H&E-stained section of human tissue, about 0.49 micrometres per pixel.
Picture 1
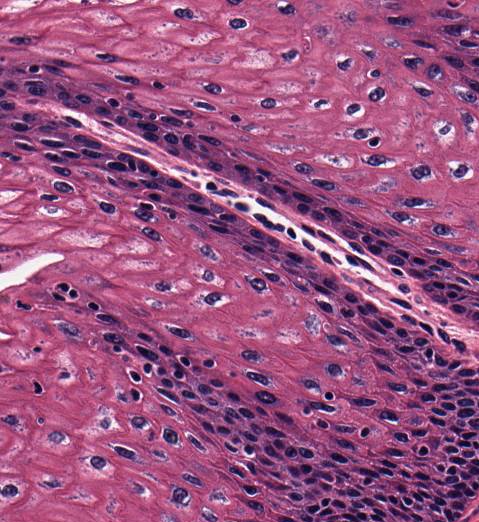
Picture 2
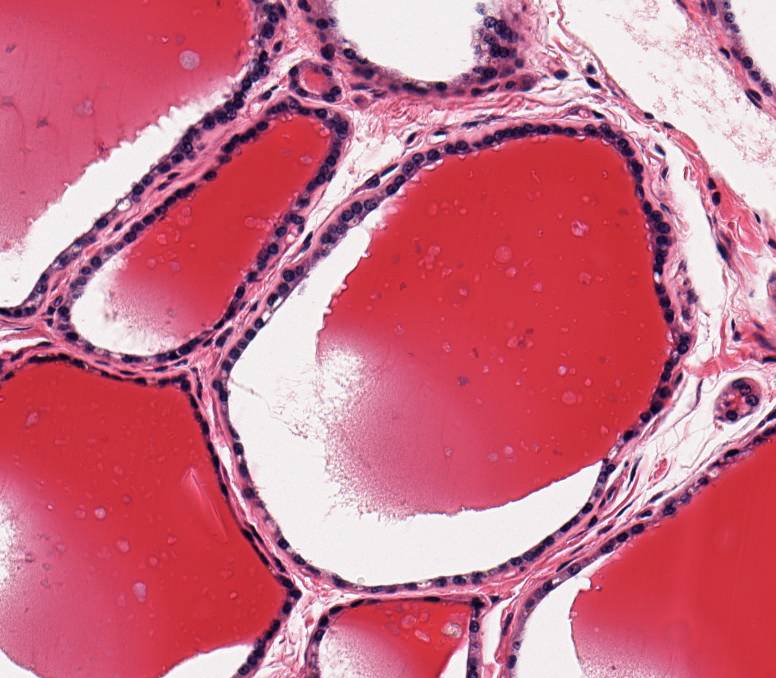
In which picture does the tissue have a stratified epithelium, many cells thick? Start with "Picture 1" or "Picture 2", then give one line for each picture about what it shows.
Picture 1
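Picture 1: The whole field is made up of stratified squamous epithelium.
Picture 2: Each follicle is lined by a single layer of flattened to low cuboidal epithelial cells.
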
